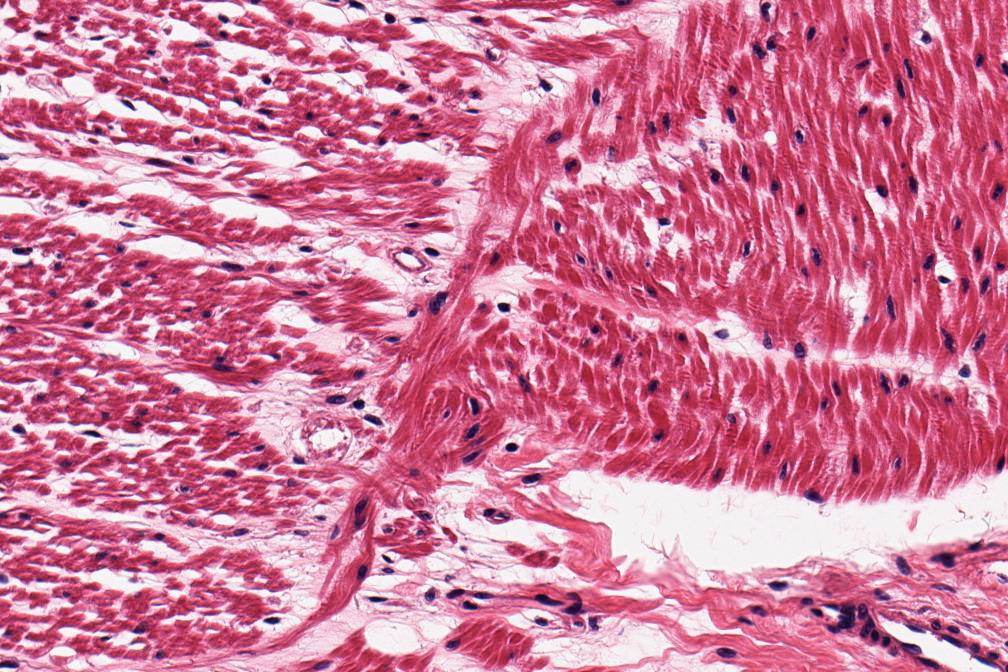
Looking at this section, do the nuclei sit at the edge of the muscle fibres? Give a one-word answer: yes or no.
No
